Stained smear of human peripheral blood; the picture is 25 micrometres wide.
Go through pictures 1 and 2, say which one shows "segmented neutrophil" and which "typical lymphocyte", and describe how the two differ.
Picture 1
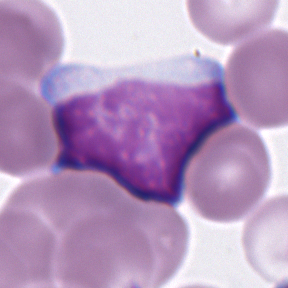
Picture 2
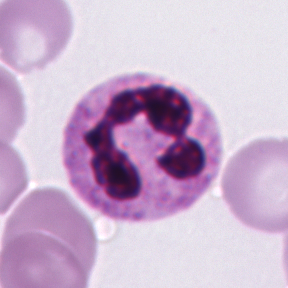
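The typical lymphocyte is in picture 1 and the segmented neutrophil in picture 2. In the typical lymphocyte the nucleus is a single unlobed mass that fills most of the cell.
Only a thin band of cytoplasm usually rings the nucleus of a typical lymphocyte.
Its cytoplasm is pale greyish blue along the top, with no granules seen in it, and a darker blue rim runs along the lower edge of the cell.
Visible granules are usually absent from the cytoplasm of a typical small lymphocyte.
The segmented neutrophil, by contrast, has plentiful pale pinkish-lilac cytoplasm filled with fine, evenly spread lilac granules, and no vacuoles are seen. Its chromatin is dark purple and coarsely clumped, and no nucleoli can be seen in the nucleus.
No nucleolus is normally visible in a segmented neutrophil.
This neutrophil is round and smooth in outline and about 13 micrometres across.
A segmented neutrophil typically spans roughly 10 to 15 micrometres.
In picture 1, a red cell presses into the lower right side of the lymphocyte, and a small dark speck sits just above its top edge.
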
